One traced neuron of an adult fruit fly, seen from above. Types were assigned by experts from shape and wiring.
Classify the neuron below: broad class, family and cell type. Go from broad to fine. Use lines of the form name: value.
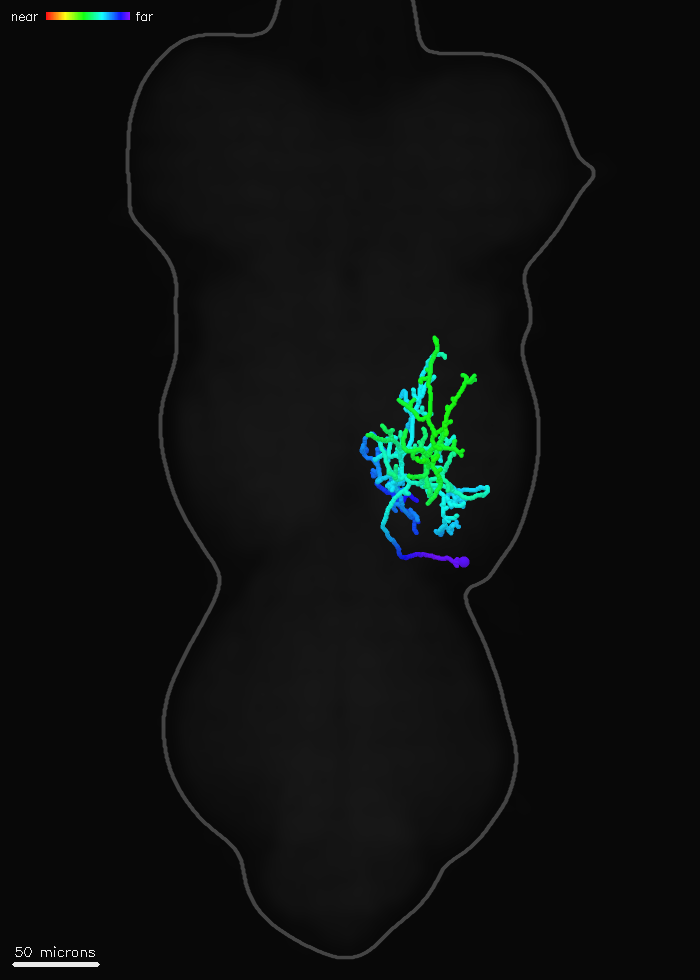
broad class: nerve-cord intrinsic neuron
family: hemilineage 04B
cell type: IN04B089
